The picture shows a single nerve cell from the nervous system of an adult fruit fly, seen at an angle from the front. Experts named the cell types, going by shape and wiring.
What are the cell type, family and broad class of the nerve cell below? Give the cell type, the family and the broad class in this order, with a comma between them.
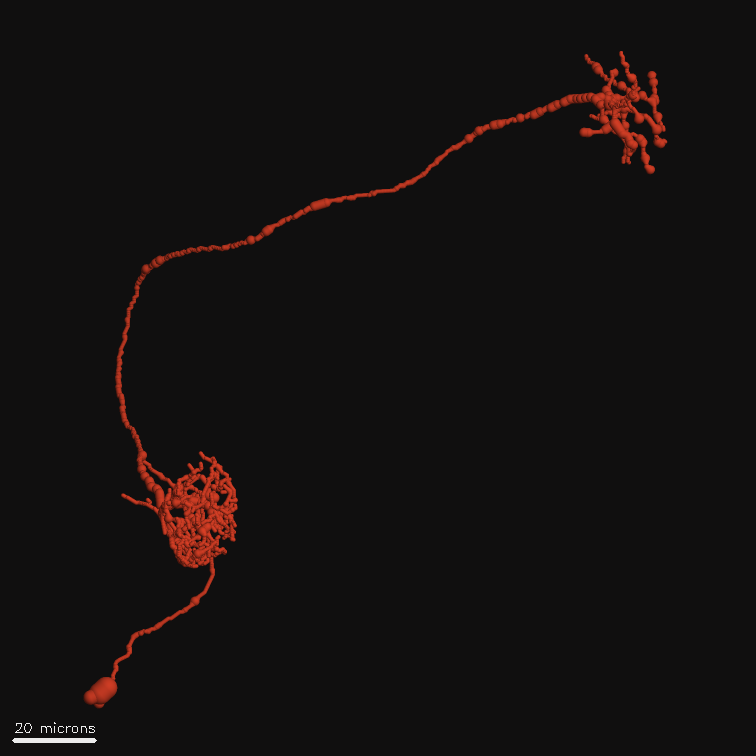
VL2a_vPN, hemilineage ALv1, central-brain intrinsic neuron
